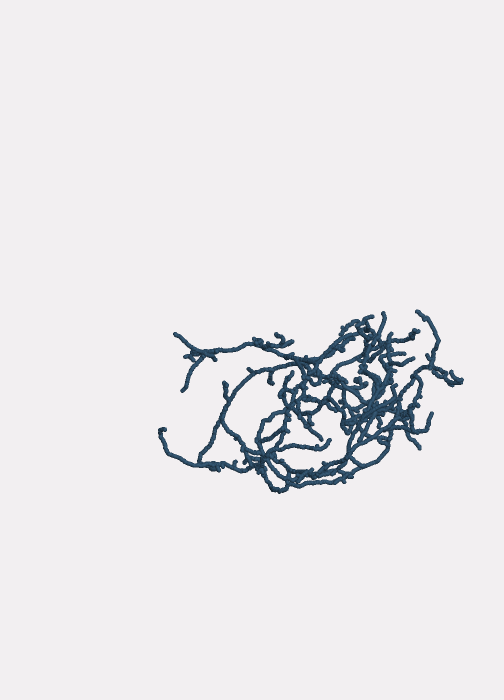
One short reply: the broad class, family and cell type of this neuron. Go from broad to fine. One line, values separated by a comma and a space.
nerve-cord intrinsic neuron, hemilineage 12B, IN12B020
